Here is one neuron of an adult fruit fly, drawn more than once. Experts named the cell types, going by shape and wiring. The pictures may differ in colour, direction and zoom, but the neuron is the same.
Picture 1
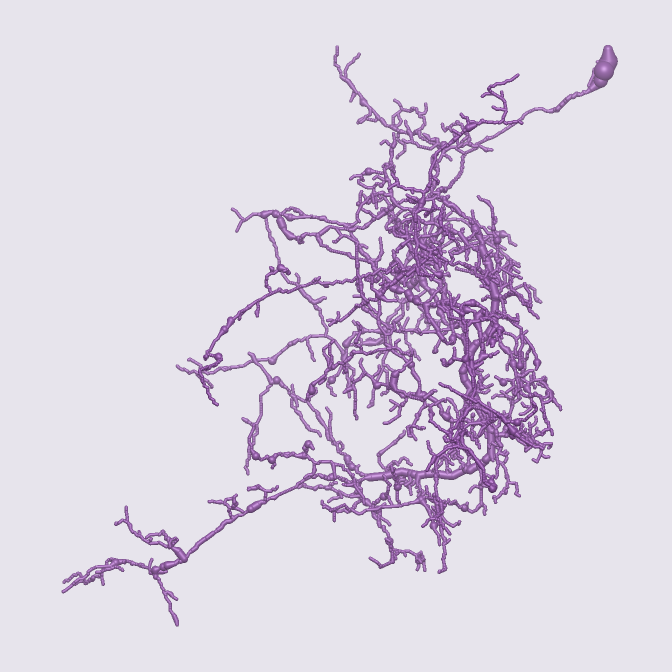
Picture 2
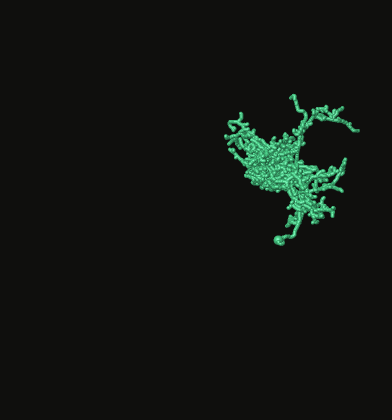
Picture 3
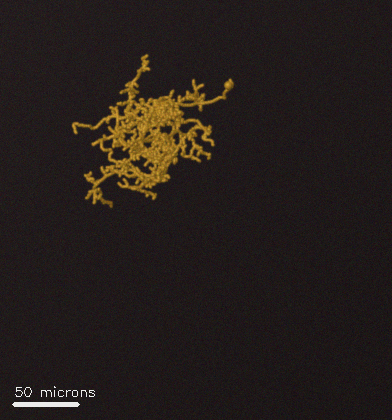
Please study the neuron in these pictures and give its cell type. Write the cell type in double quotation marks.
"PVLP094"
